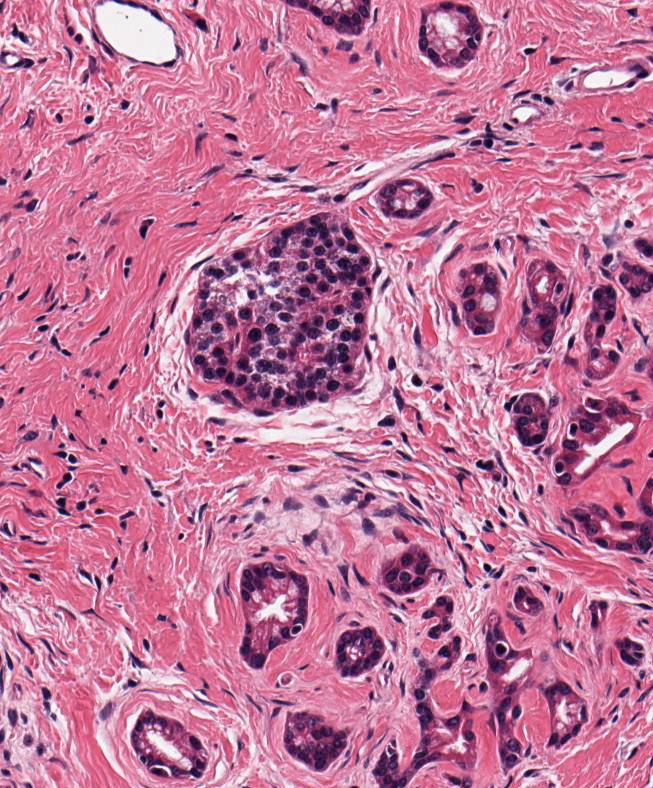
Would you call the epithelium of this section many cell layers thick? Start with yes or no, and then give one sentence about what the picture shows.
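No. The small tubules are lined by a single layer of cuboidal cells with dark nuclei.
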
